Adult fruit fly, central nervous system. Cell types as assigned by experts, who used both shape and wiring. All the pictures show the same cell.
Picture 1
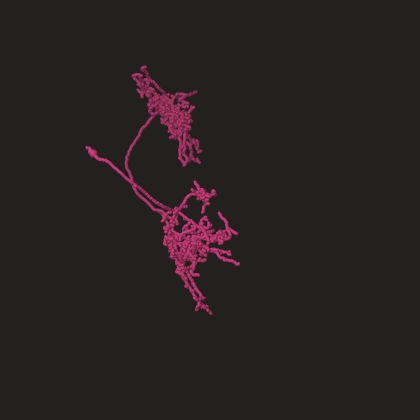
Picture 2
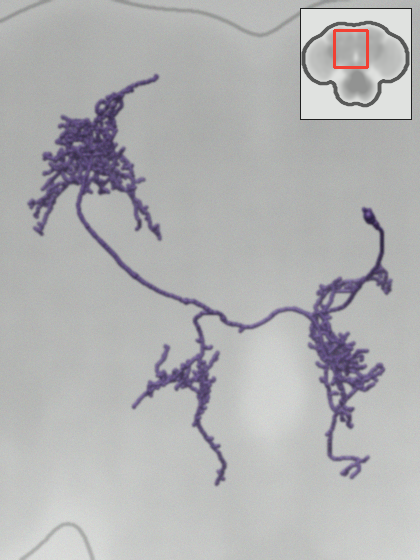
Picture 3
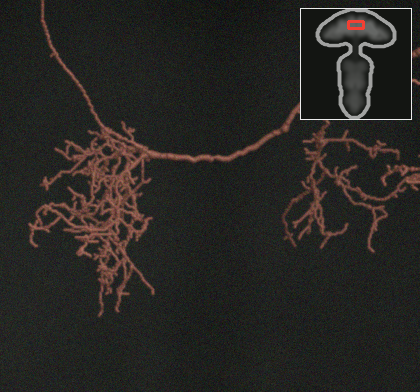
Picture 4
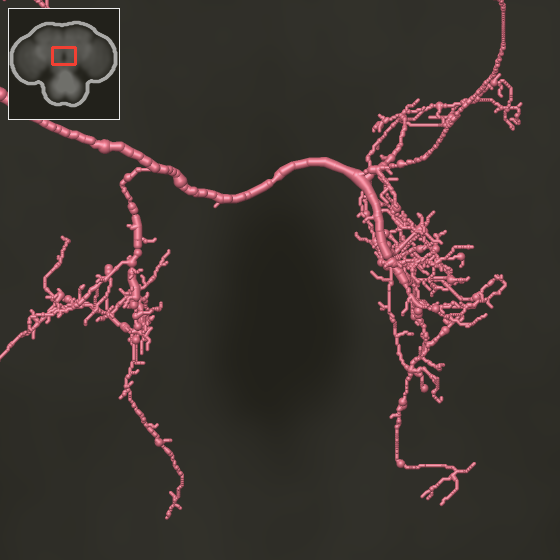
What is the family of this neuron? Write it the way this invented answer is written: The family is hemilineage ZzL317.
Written: The family is hemilineage CREa1_ventral.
